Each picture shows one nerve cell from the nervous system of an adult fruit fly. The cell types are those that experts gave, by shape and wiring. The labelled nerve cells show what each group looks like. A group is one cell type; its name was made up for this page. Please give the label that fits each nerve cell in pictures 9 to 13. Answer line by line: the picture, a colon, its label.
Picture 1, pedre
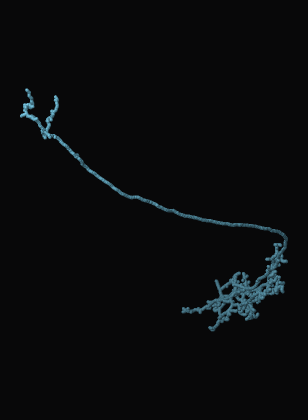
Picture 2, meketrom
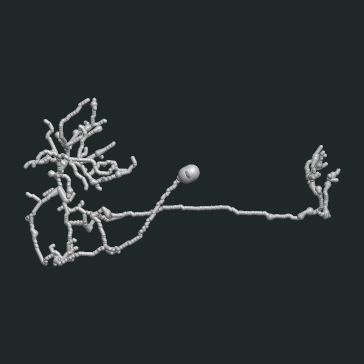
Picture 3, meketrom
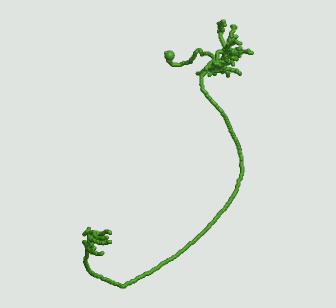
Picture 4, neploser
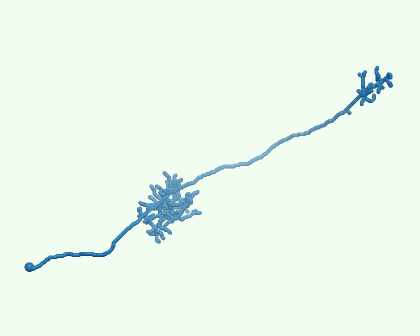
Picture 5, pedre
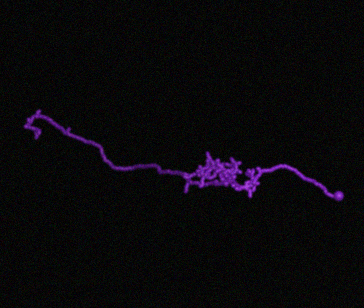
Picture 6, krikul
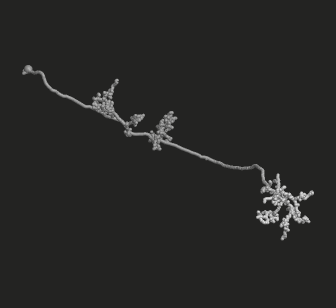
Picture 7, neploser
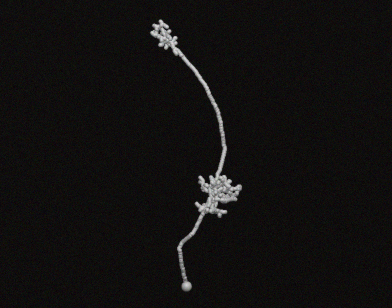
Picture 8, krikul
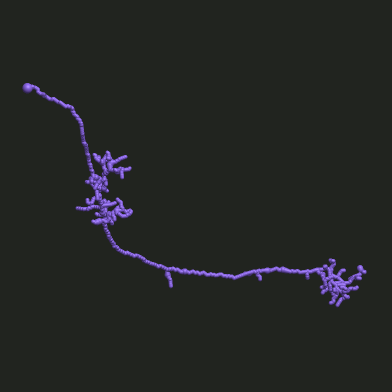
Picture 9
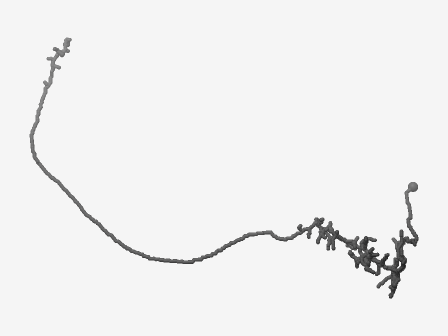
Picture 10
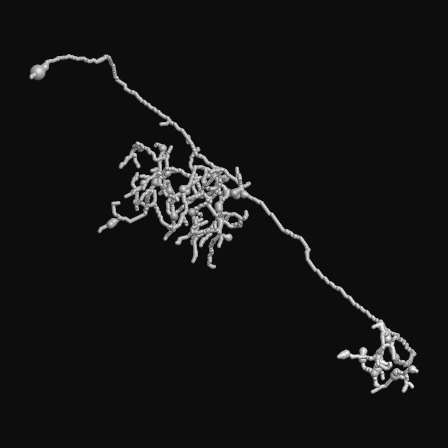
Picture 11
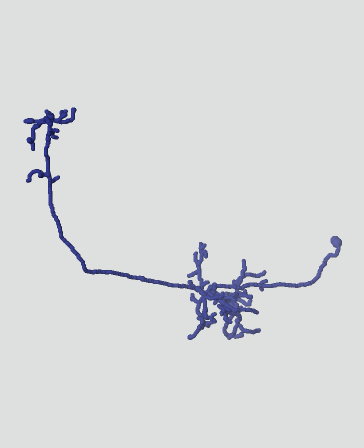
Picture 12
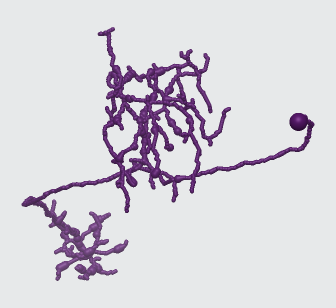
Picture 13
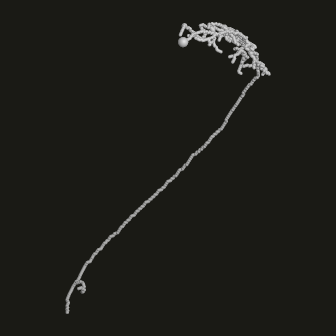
9: pedre
10: meketrom
11: meketrom
12: meketrom
13: pedre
